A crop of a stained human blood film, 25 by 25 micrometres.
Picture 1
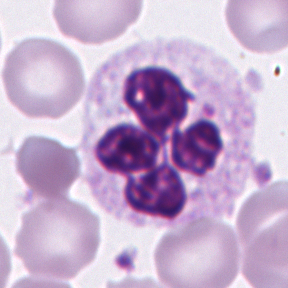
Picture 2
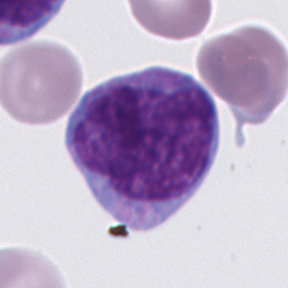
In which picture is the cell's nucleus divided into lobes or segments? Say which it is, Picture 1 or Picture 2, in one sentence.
In picture 1, the cell has a nucleus made up of separate segments.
